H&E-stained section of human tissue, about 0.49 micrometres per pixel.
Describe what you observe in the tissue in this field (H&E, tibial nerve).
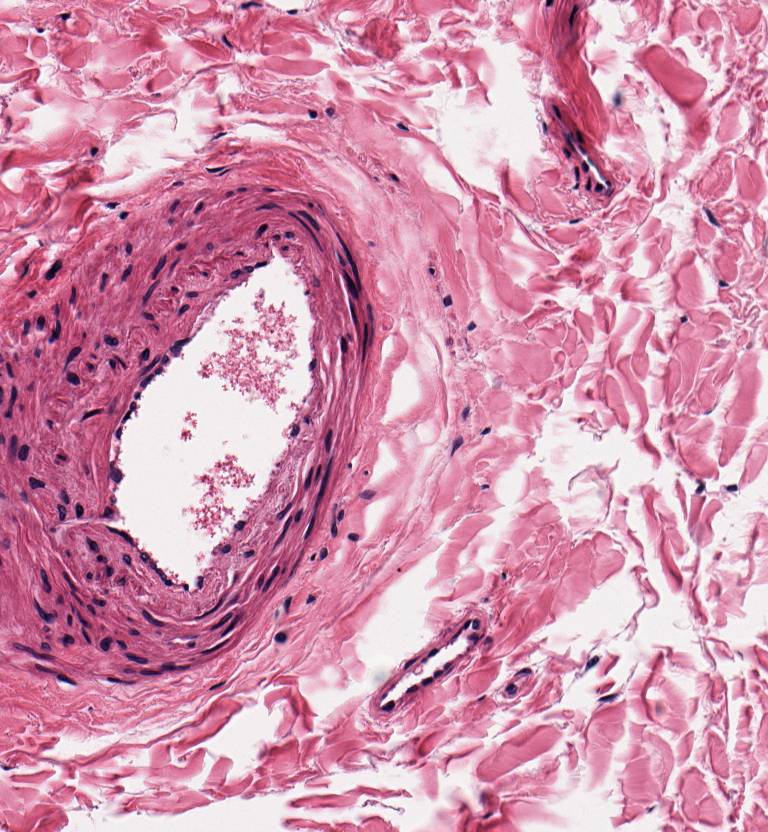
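The left half of the field holds a large thick-walled muscular vessel. In its wall you'll notice elongated smooth muscle nuclei running circumferentially around the lumen. The lumen is otherwise empty, holding only a few small loose clumps of red blood cells. Around it, the stroma is dense pink collagen bundles with few scattered nuclei.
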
